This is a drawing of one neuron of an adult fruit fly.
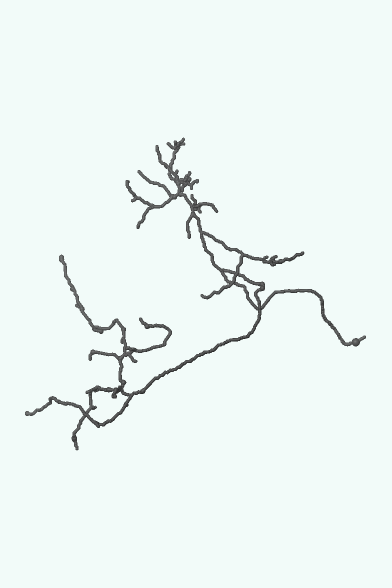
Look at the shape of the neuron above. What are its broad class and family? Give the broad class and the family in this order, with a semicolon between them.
central-brain intrinsic neuron; hemilineage PSp3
